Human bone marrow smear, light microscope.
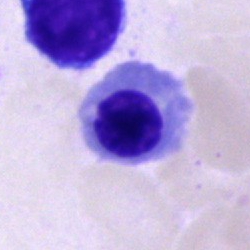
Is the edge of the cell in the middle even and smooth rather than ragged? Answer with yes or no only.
No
